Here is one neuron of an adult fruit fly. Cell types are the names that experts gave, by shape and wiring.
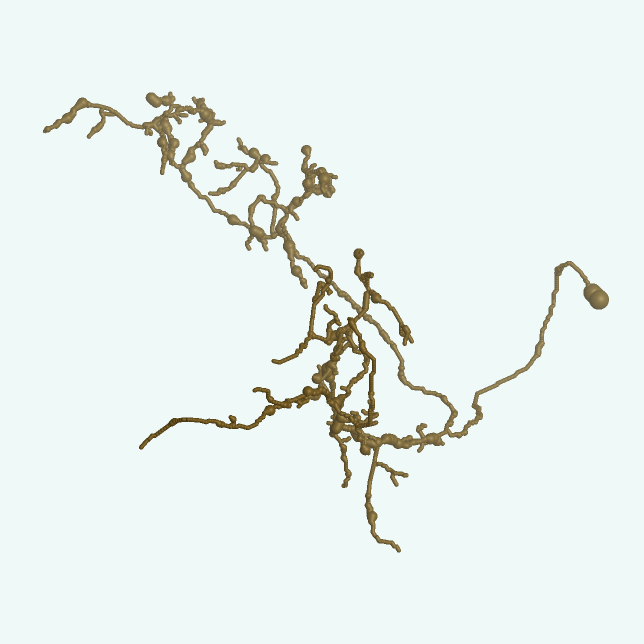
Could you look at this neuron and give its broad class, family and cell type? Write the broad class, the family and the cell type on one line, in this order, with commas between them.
central-brain intrinsic neuron, hemilineage DM3_dorso_lateral, SMP319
